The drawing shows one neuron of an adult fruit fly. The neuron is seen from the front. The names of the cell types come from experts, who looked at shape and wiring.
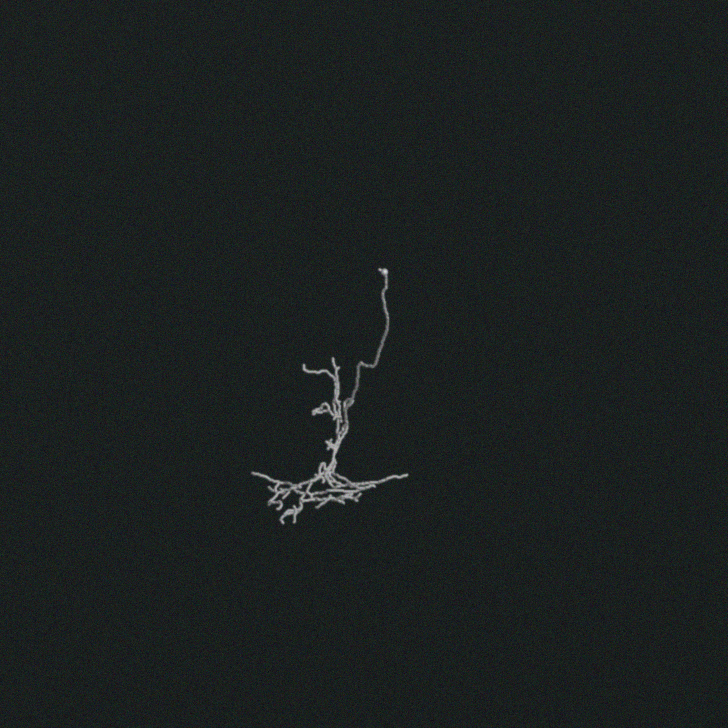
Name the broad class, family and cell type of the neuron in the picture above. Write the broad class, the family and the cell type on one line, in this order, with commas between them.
central-brain intrinsic neuron, hemilineage WEDd2, AMMC002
